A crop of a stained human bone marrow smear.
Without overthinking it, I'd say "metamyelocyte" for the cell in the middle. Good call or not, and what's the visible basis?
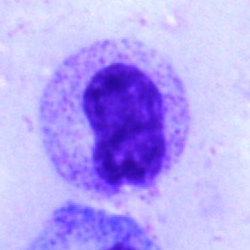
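Take the cytoplasm first: it's pale lilac, which goes with metamyelocyte rather than monocyte.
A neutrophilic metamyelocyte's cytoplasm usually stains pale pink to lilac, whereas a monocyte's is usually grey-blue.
The chromatin is dense and dark purple, again closer to metamyelocyte than to monocyte.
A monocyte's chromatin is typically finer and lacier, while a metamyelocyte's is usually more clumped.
The rest I'd simply note: a round, smooth outline, a bean-shaped nucleus notched on its left side and set toward the right with a wider band of cytoplasm on the left, and no visible nucleoli. All told, metamyelocyte fits.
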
